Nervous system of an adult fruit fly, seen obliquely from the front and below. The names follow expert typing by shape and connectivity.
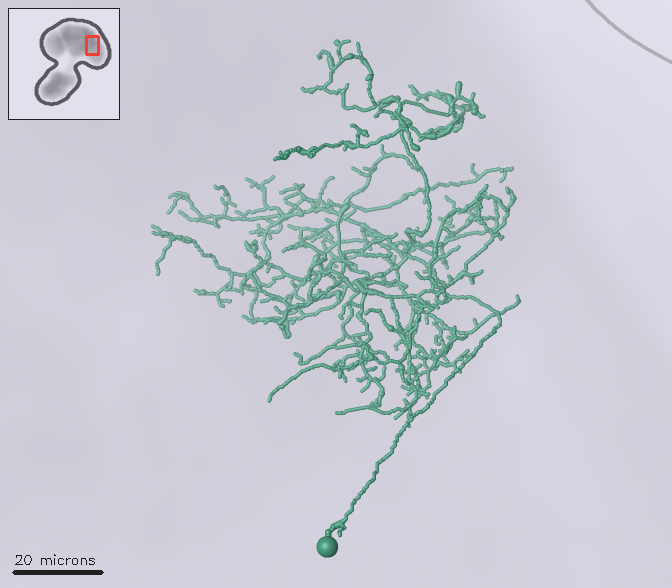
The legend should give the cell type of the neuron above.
PVLP075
